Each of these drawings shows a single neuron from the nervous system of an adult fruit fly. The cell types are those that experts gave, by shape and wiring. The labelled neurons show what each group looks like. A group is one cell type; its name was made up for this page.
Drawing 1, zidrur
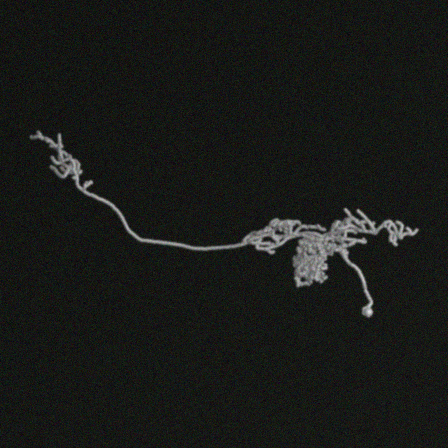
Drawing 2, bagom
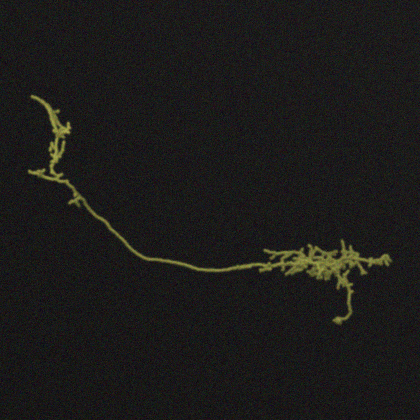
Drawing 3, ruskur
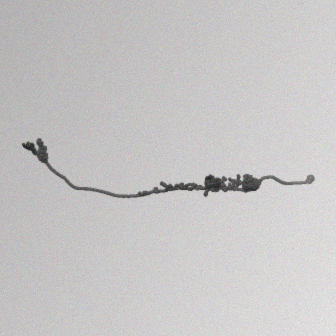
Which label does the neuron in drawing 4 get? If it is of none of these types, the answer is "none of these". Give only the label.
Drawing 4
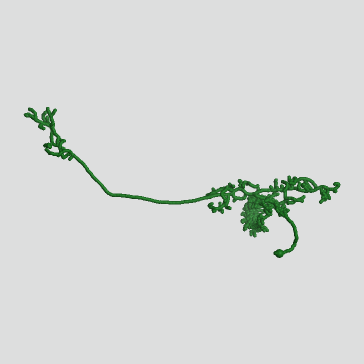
zidrur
